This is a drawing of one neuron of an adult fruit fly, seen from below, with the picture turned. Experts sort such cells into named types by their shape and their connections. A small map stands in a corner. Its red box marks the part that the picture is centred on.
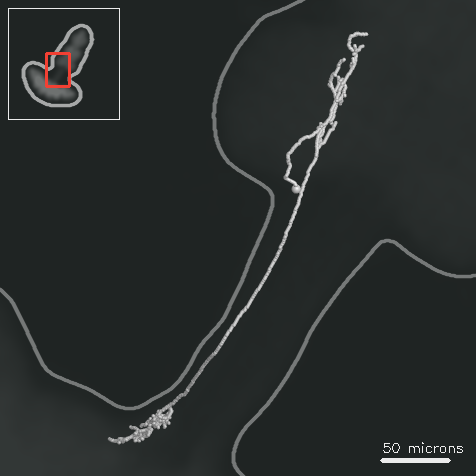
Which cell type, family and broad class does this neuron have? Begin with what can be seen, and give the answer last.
It runs through the neck, between the brain and the nerve cord. The cell body is in the middle of the picture. By the scale bar it is about 300 microns tall in this view. It is of cell type AN16B078_d. Its family is hemilineage 16B. It is an ascending neuron.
